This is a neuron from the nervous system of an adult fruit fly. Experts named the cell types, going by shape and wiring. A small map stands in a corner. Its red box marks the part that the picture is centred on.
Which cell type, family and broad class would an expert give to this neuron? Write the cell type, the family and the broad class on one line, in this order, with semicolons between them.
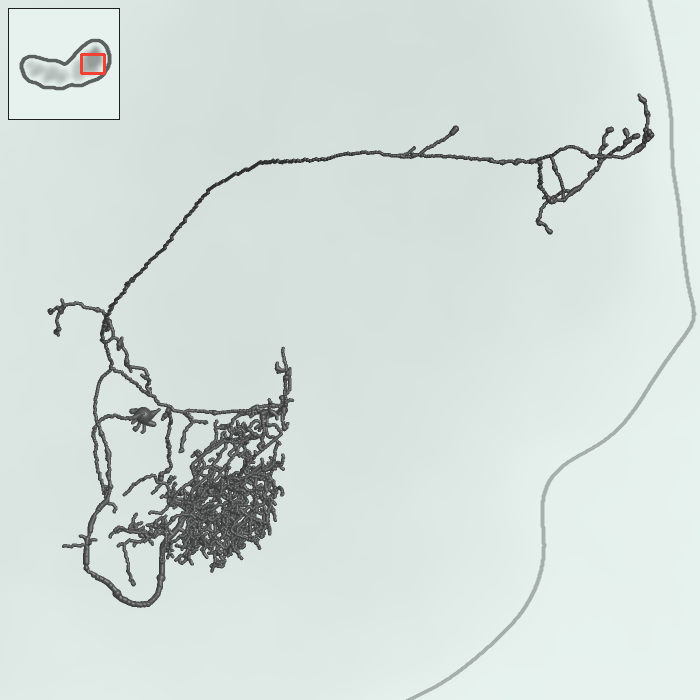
AVLP260; hemilineage VLPl&d1_lateral; central-brain intrinsic neuron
